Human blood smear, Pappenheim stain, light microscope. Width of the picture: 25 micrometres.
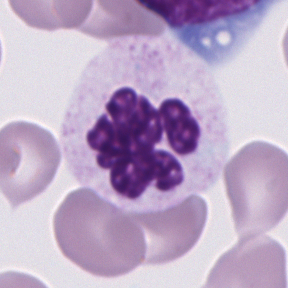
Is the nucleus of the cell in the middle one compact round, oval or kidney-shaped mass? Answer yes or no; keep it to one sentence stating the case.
No, the nucleus has been divided into two or more segments.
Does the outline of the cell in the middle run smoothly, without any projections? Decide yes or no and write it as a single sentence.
Yes, the cell's outline is smooth, without projections.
